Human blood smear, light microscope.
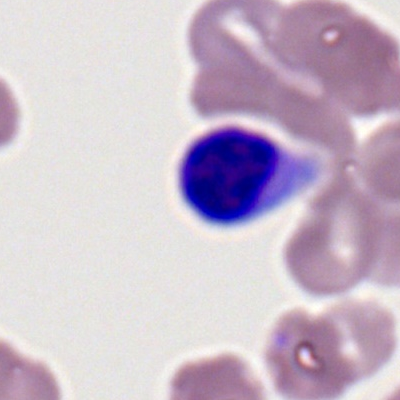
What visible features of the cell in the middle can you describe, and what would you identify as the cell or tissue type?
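See how this one is rounded on the left and tapers to a point toward the right? Its chromatin is dense and stains deep purple. There's only scant cytoplasm, pale blue, sitting mostly on the right side of the nucleus. It's a lymphocyte.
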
